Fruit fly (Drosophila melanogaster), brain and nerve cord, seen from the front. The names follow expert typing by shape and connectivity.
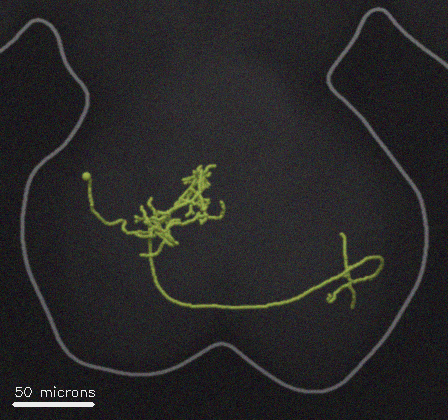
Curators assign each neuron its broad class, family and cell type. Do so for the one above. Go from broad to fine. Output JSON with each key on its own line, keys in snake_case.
{
 "broad_class": "nerve-cord intrinsic neuron",
 "family": "hemilineage 01A",
 "cell_type": "IN01A062_c"
}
